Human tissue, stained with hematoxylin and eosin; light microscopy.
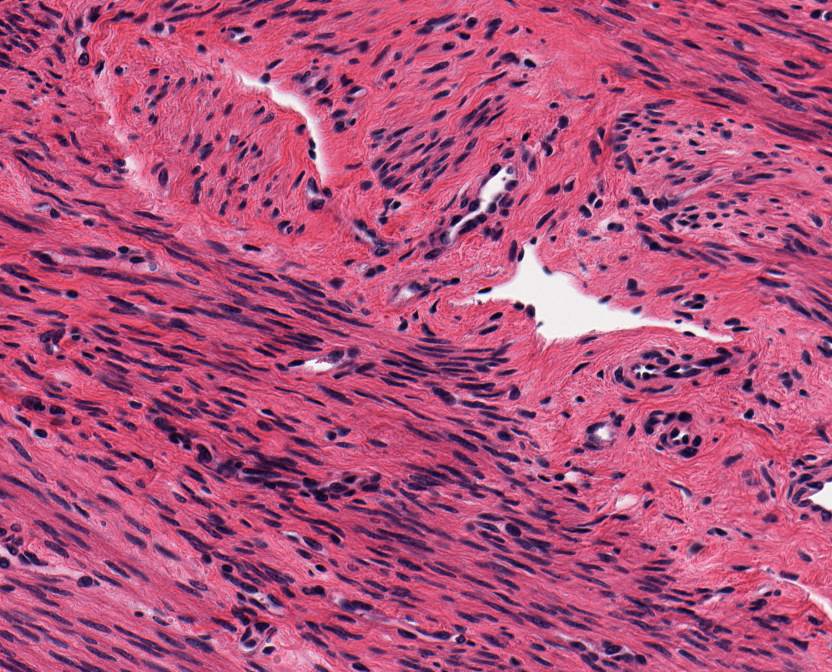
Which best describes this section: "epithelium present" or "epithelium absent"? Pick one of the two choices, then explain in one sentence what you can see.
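Epithelium absent. No epithelium or glands are present anywhere in the field.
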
